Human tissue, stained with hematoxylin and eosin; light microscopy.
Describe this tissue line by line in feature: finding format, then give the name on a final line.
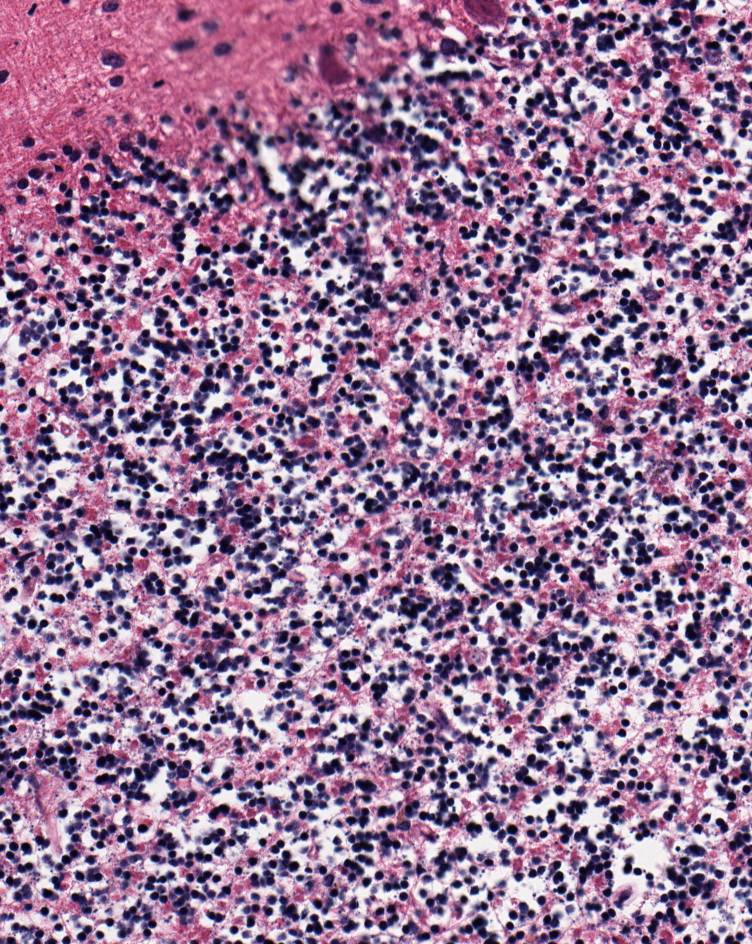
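Dense zone: small round dark nuclei, upper middle to bottom edge
Nuclei: deeply stained, almost no surrounding cytoplasm
Top-left corner: pale pink, finely fibrillary, sparse nuclei
Larger cells: a few, pink cytoplasm, at the border between pink and dense zones
Name: cerebellum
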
